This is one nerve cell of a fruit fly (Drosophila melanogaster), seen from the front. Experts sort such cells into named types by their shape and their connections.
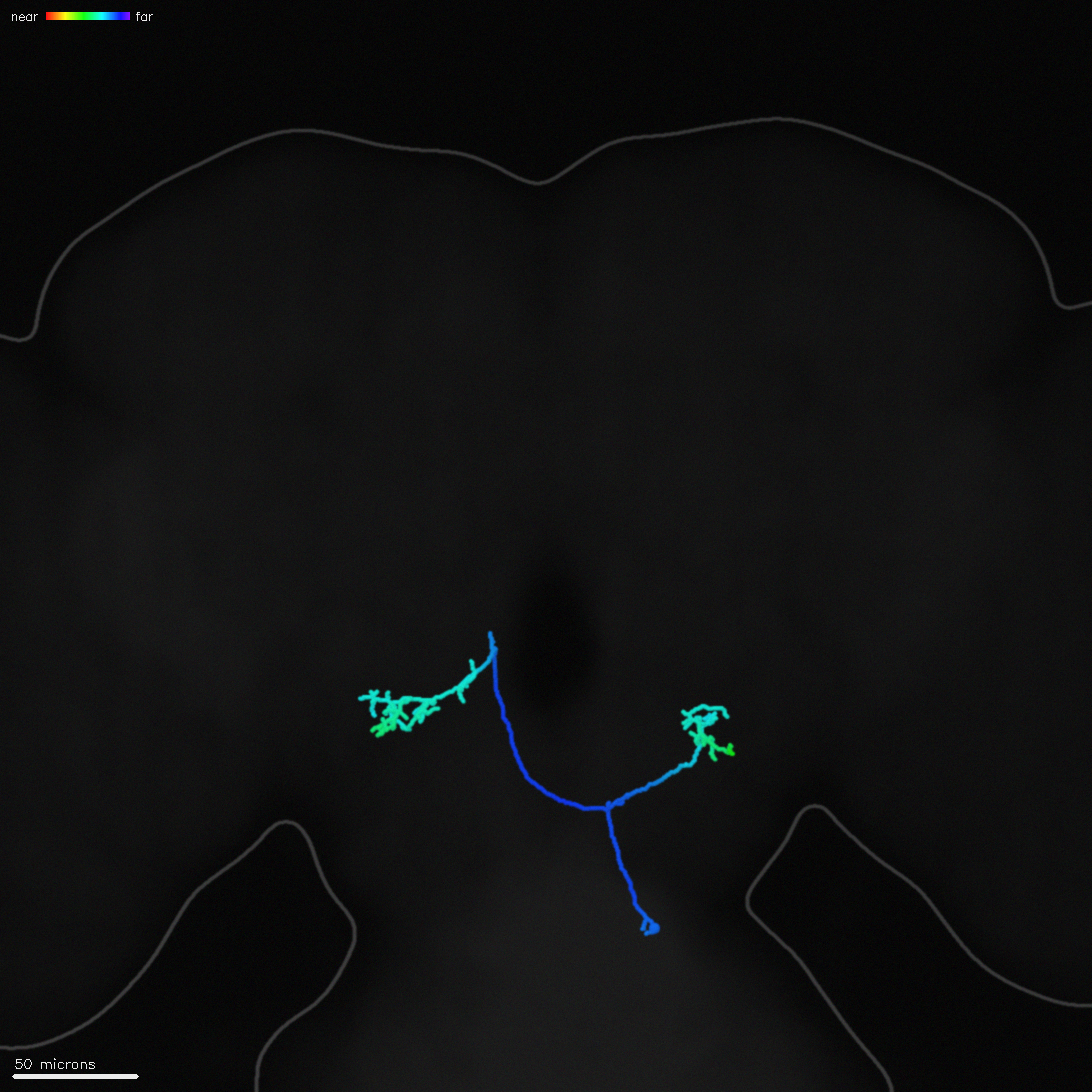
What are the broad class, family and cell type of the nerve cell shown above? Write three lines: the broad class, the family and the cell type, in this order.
central-brain intrinsic neuron
hemilineage LB3
AMMC005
